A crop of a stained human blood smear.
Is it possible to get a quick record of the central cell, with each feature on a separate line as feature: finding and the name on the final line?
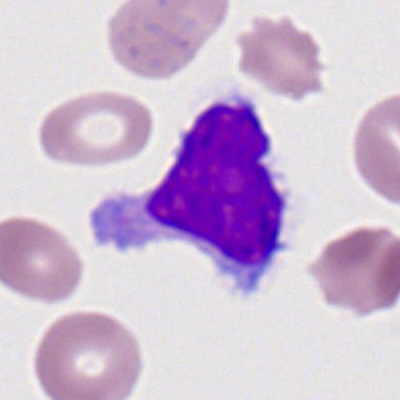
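Nucleus: fills most of the cell
Cytoplasm rim: thin, apart from one jutting tongue
Chromatin: dense, dark purple, a few small paler patches
Cytoplasm colour: pale blue
Cytoplasm edge: frayed into fine, short projections
Name: lymphocyte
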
